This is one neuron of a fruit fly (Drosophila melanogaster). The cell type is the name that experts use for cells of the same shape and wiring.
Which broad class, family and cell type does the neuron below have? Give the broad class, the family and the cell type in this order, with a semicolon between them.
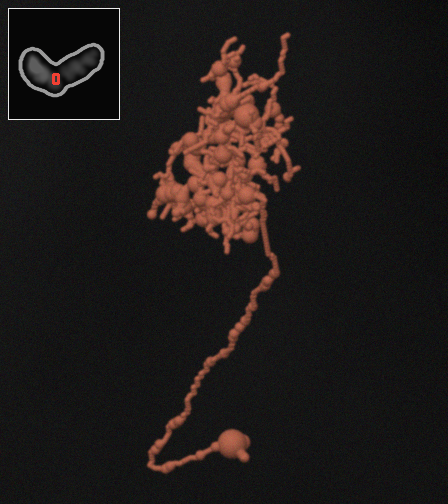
optic-lobe intrinsic neuron; LPi; LPi3a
